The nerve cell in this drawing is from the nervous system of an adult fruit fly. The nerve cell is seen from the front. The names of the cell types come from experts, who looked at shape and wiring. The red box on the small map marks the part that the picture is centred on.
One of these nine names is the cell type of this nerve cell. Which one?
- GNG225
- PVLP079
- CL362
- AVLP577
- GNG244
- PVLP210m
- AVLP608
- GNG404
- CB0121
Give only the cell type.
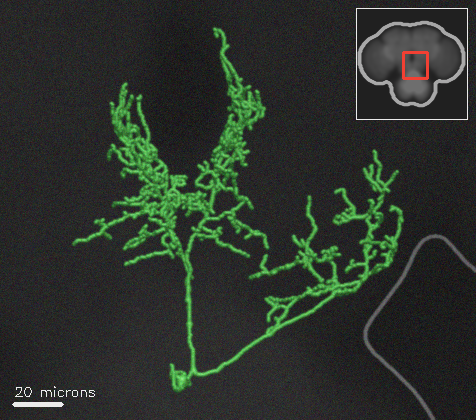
GNG404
